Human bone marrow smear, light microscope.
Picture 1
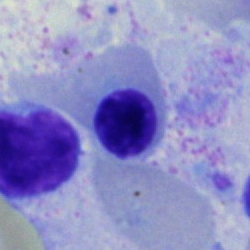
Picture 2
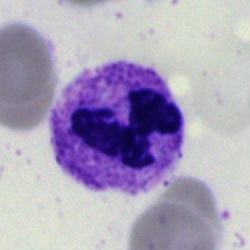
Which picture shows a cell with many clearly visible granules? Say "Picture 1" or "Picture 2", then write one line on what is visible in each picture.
Picture 2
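In picture 1: The cytoplasm shows no granules.
In picture 2: Small purple granules are scattered throughout the cytoplasm.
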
